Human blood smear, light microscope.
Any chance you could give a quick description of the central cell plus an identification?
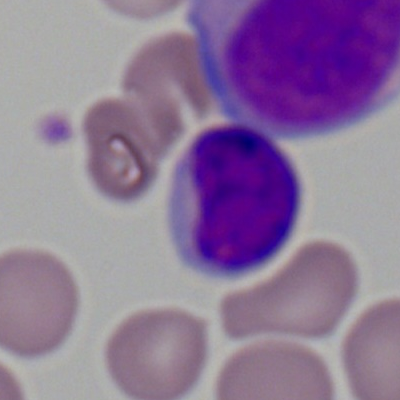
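A smooth, roughly round outline encloses this cell. Its nucleus has a shallow indentation on the left side, and its chromatin stains dark purple, appearing dense and clumped. Scant, pale bluish cytoplasm forms a rim that is widest on the left. The cell is a lymphocyte.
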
